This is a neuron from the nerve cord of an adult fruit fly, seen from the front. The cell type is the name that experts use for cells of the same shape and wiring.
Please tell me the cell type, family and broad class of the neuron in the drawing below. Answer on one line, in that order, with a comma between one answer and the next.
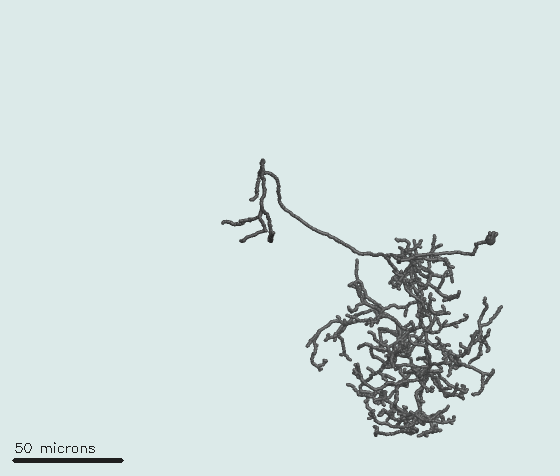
AN18B019, hemilineage 18B, ascending neuron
